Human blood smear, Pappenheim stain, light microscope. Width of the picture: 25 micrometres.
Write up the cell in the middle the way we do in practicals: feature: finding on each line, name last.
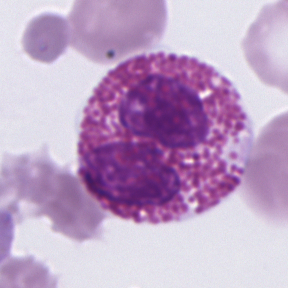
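Outline: round and smooth
Size: about 16 micrometres across
Nucleus: two lobes, one upper right, one lower left
Chromatin: purple, clumped
Granules: coarse, round, reddish-pink, packing the cytoplasm
Name: eosinophil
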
